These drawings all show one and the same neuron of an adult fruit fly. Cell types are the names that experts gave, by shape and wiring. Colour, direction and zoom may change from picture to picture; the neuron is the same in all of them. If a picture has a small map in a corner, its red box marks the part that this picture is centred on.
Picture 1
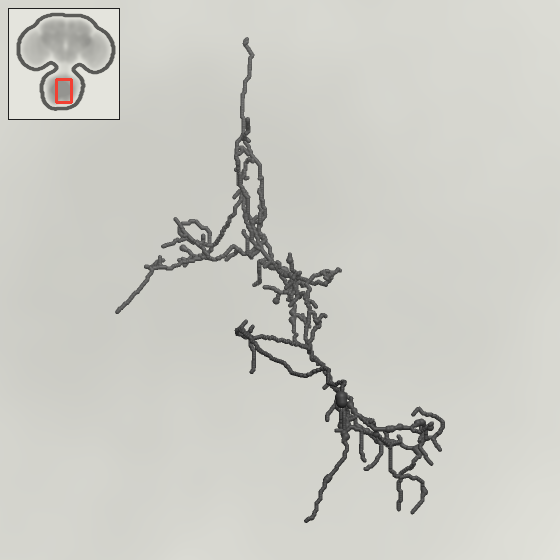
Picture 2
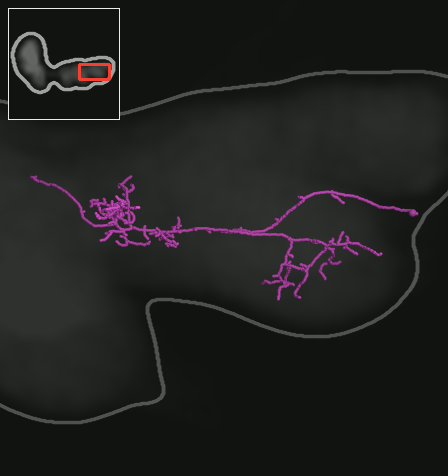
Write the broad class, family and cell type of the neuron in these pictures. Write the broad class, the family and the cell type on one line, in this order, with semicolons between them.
nerve-cord intrinsic neuron; hemilineage 21A; IN21A054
